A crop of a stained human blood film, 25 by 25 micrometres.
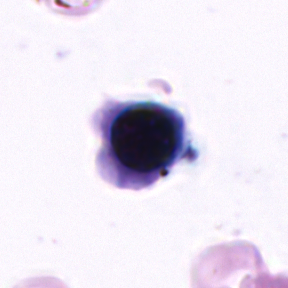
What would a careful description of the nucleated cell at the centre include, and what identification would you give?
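The nucleus is placed off-centre, toward the upper right of the cell. Cytoplasm is widest on the left and lower side, and no granules are visible in it. The outline is irregular, with small blunt bulges. The cell is a normoblast.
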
